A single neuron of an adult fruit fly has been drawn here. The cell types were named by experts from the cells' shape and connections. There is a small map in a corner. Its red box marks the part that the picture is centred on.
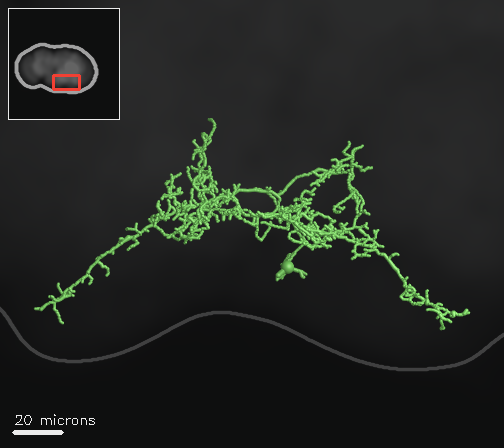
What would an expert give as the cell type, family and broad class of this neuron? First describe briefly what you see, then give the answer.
The cell body can be seen in the middle of the picture. From left to right in the picture it spans about 180 microns. The picture shows dozens of branch ends. It is of cell type IN00A019. The family is hemilineage 00A. Its broad class is nerve-cord intrinsic neuron.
